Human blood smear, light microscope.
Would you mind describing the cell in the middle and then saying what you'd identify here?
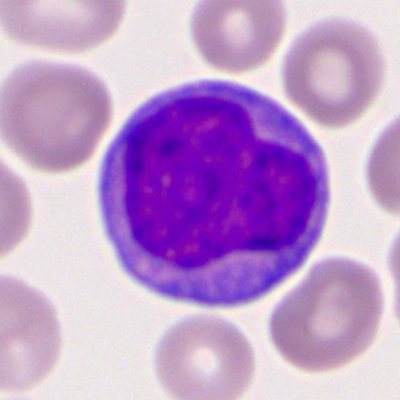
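Starting with the outline, I see that it is round and smooth. The nucleus fills most of the cell, and there is a notch in its upper right edge. Below the nucleus, I find the widest band of cytoplasm. I am looking at a myeloblast.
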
